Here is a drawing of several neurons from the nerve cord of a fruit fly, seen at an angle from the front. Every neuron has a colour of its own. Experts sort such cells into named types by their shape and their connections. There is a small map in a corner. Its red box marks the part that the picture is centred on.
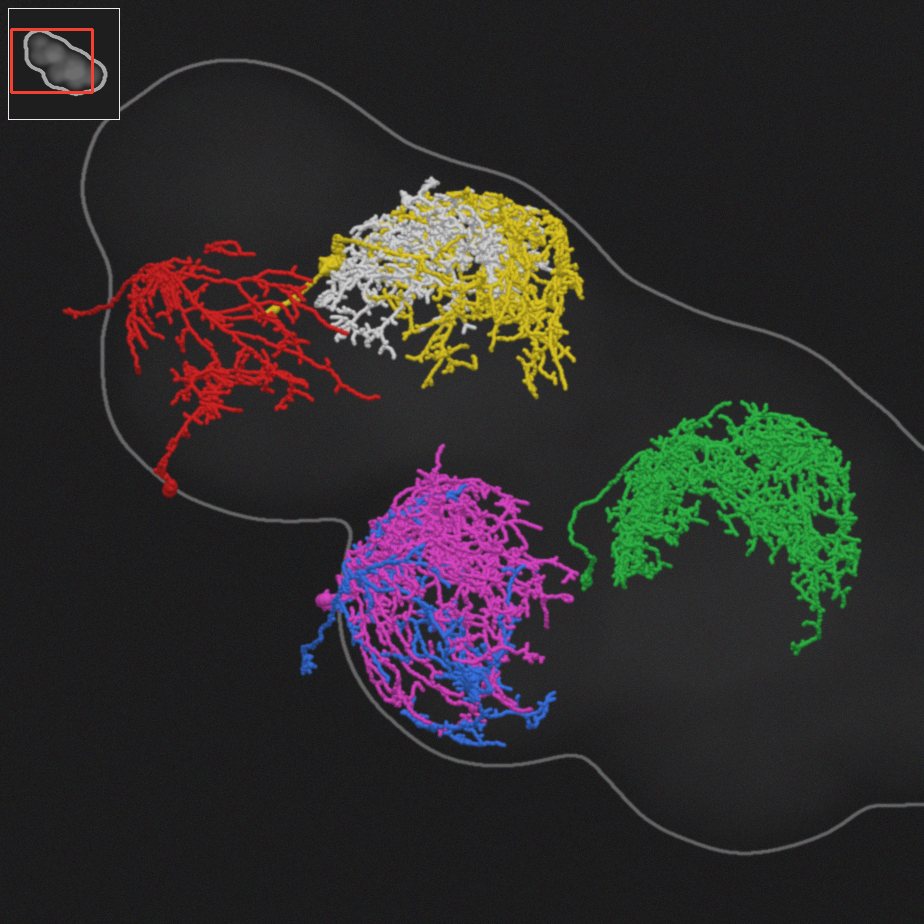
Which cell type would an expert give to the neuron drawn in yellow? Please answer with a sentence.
The cell type is Sternal posterior rotator MN.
